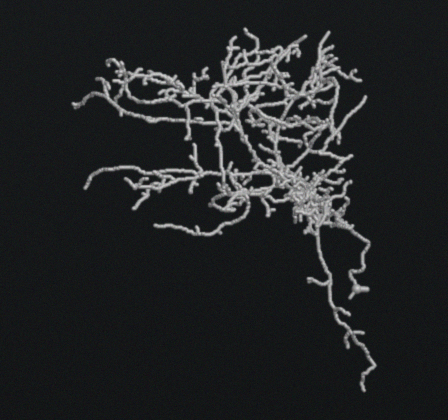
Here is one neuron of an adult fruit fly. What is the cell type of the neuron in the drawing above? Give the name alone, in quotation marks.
"IN12A041"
